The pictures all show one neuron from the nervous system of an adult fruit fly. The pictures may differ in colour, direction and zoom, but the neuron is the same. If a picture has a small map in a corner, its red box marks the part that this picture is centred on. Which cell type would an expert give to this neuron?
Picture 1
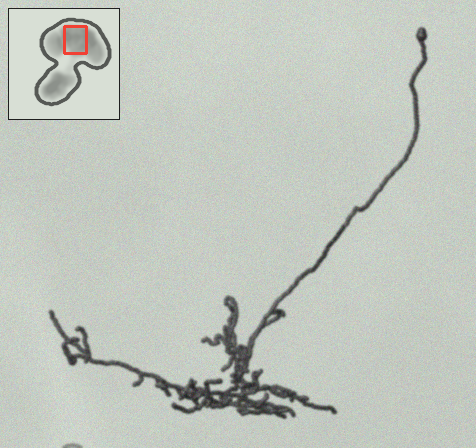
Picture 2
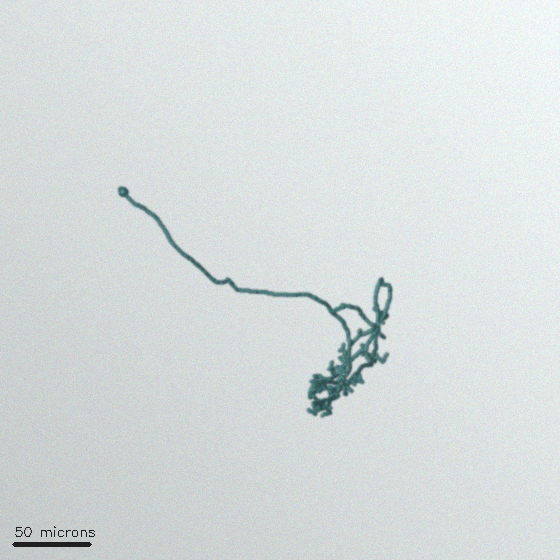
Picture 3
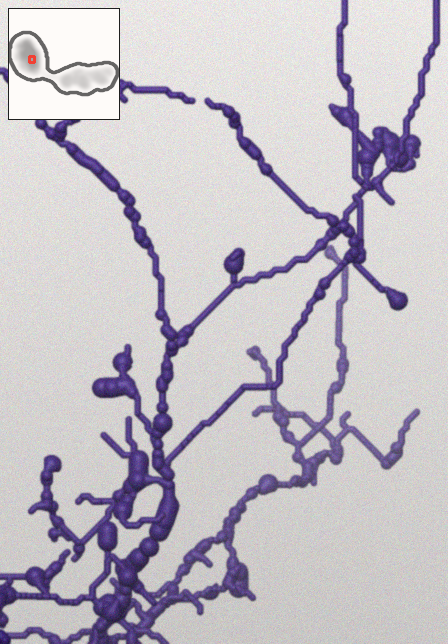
AMMC002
